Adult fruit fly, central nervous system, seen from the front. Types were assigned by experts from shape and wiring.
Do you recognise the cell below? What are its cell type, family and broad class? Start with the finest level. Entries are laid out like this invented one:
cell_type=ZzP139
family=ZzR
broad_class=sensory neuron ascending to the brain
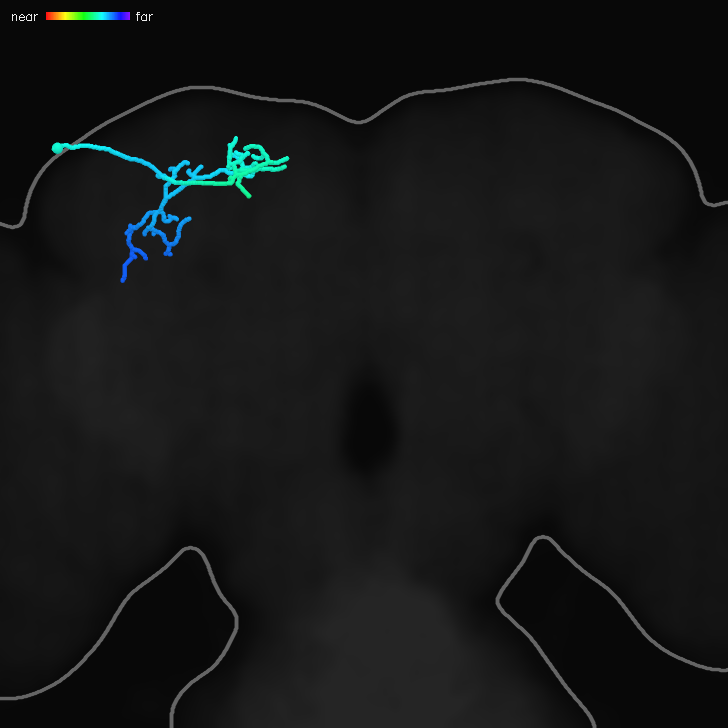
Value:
cell_type=SLP266
family=hemilineage SLPpl1
broad_class=central-brain intrinsic neuron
